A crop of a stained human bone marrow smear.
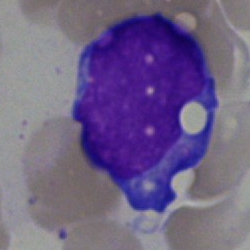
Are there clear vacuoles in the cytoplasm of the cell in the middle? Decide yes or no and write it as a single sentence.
Yes, one or more clear vacuoles are found in the cytoplasm of the cell.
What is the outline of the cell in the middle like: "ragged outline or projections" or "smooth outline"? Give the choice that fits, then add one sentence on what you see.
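Ragged outline or projections. The outline bulges into a blunt irregular projection at the bottom of the cell.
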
